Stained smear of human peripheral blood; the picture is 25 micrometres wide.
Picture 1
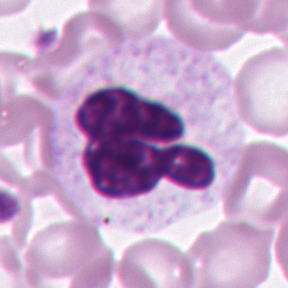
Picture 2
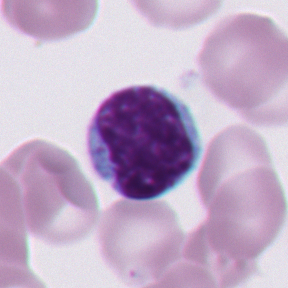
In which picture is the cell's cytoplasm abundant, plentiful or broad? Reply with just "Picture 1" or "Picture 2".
Picture 1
